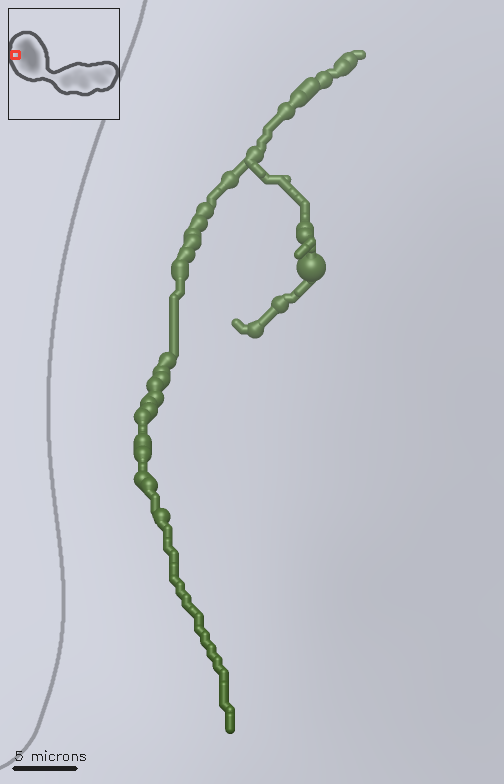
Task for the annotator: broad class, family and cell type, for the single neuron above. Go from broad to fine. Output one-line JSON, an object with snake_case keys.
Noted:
{"broad_class": "sensory neuron entering the brain", "family": "class olfactory", "cell_type": "ORN_DA2"}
